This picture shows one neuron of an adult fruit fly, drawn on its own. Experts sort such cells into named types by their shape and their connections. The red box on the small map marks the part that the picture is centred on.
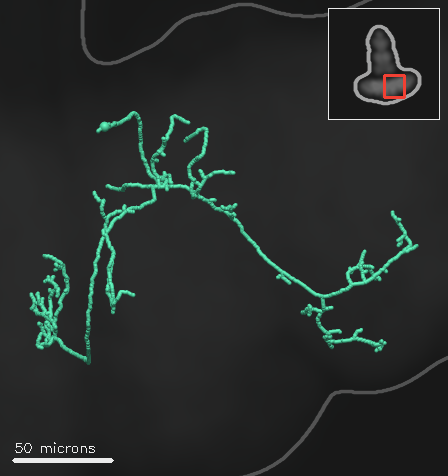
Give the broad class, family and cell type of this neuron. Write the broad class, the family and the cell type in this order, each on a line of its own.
central-brain intrinsic neuron
hemilineage SMPpm1
CB4231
